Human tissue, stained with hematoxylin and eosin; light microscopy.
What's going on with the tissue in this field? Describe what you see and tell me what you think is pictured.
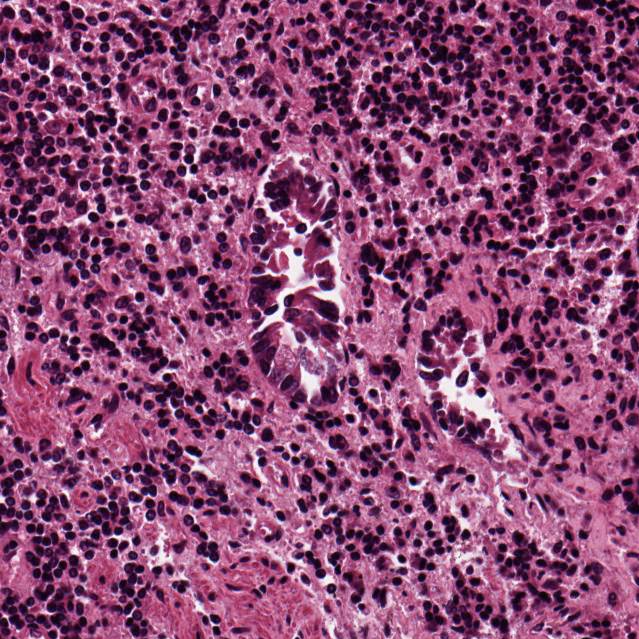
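Start with the larger gland, just left of centre: it is elongated, its long axis running roughly up and down. Look at how the glands are lined by columnar epithelial cells around a narrow, slit-like lumen. The infiltrating cells mostly have round, dark-staining nuclei and scant cytoplasm. Toward the lower left and bottom, notice pink fibrous bundles with elongated nuclei. This is terminal ileum.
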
